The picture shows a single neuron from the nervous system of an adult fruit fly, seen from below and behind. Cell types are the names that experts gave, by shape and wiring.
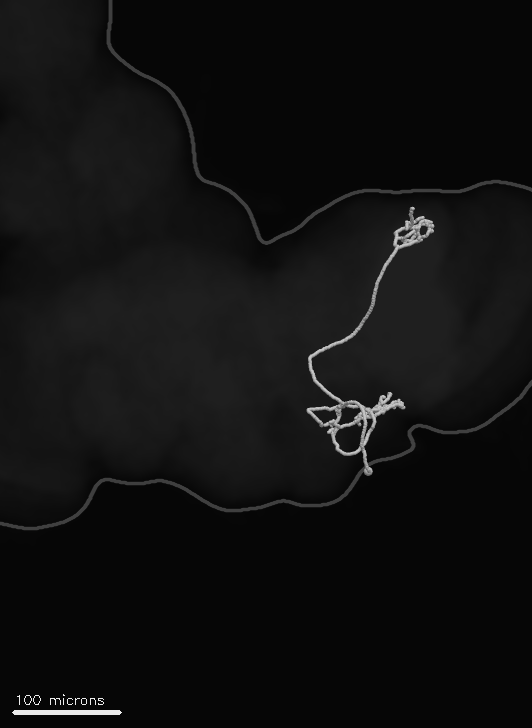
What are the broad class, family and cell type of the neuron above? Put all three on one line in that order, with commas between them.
central-brain intrinsic neuron, hemilineage ALv1, M_vPNml84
